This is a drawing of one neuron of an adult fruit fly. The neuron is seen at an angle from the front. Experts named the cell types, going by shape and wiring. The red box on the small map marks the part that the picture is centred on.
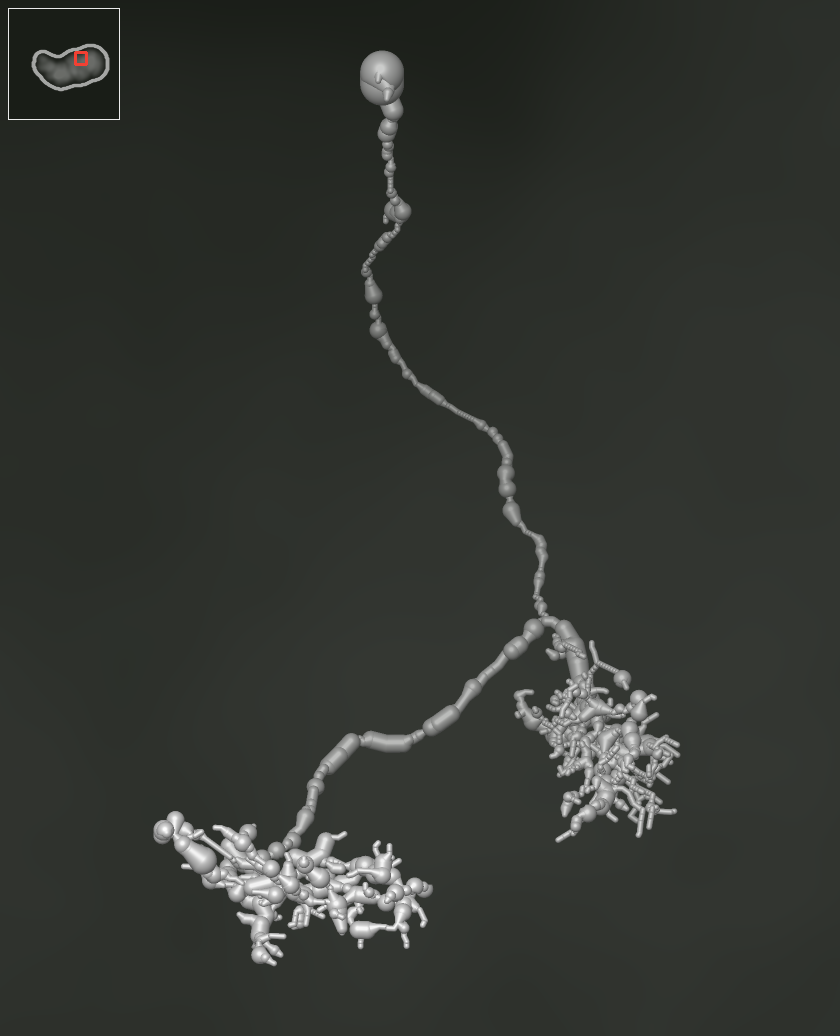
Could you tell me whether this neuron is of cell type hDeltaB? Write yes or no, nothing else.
yes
